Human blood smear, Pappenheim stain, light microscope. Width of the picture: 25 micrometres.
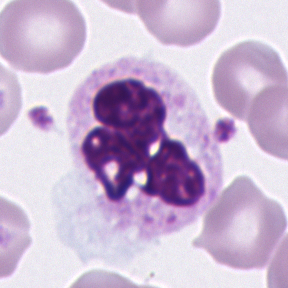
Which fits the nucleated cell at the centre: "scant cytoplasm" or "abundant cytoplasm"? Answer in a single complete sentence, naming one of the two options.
This cell holds plenty of cytoplasm around the nucleus.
